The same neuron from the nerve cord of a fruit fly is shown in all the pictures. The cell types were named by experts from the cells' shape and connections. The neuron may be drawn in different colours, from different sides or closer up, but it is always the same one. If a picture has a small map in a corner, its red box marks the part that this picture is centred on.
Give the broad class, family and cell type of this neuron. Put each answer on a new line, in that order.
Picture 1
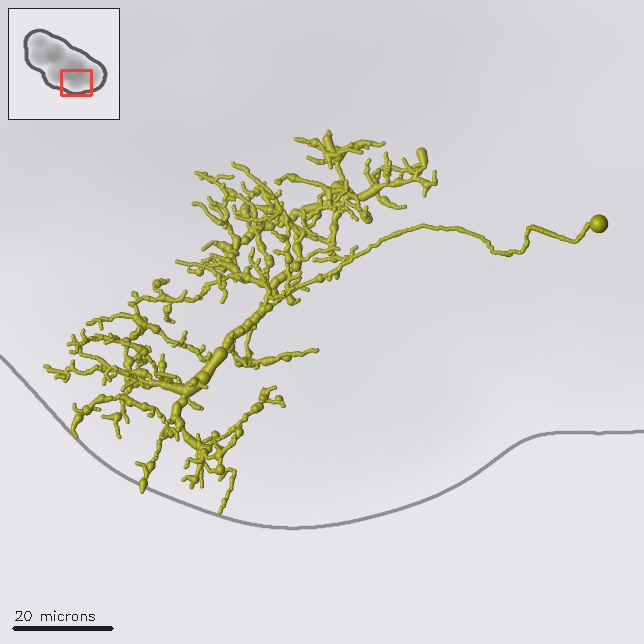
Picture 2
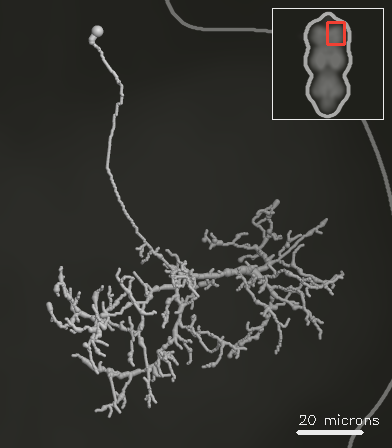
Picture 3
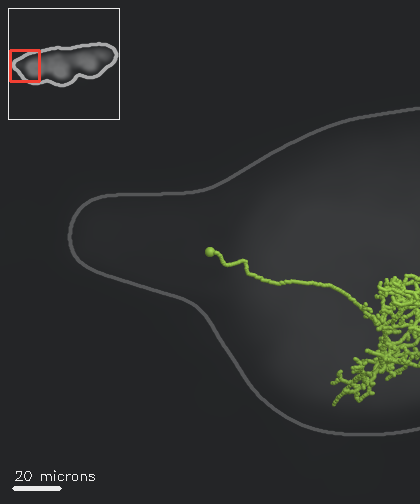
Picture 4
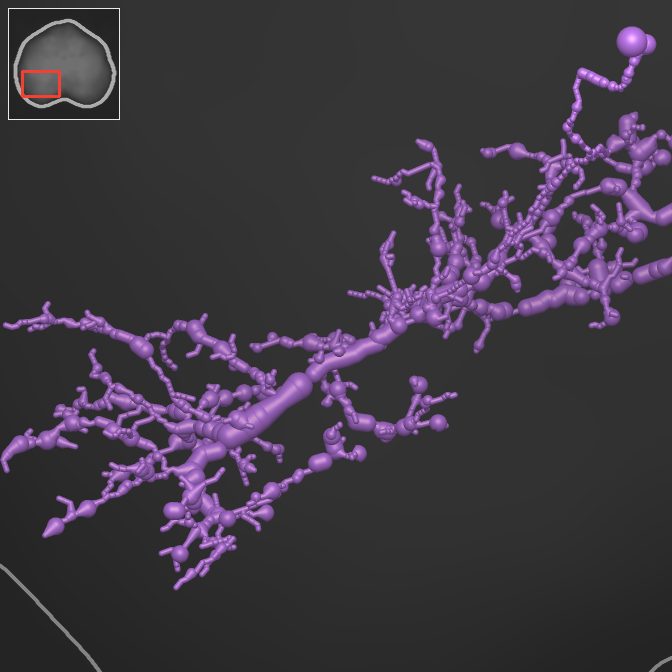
nerve-cord intrinsic neuron
hemilineage 09A
IN09A024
